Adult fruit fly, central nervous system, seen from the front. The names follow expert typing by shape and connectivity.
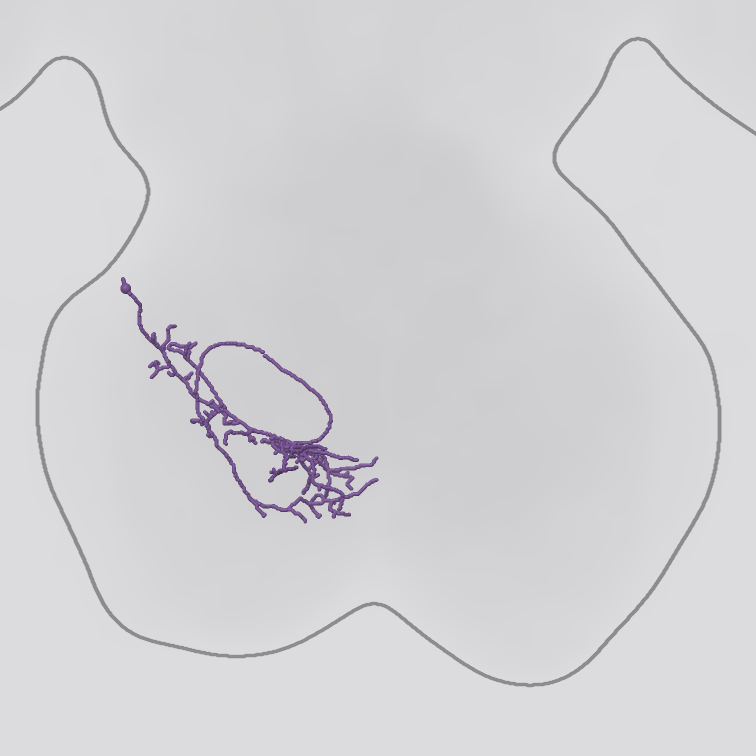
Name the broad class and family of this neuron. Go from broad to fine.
nerve-cord intrinsic neuron; hemilineage 17A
